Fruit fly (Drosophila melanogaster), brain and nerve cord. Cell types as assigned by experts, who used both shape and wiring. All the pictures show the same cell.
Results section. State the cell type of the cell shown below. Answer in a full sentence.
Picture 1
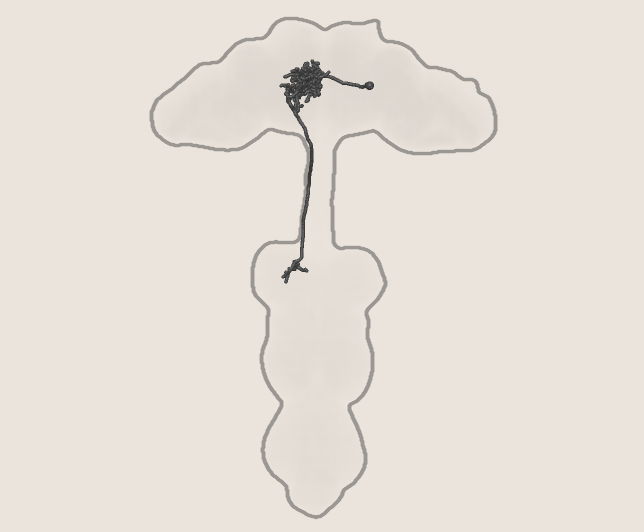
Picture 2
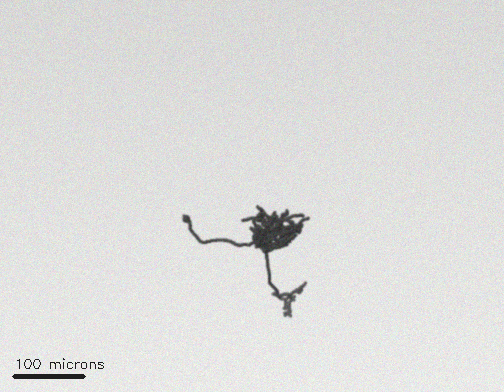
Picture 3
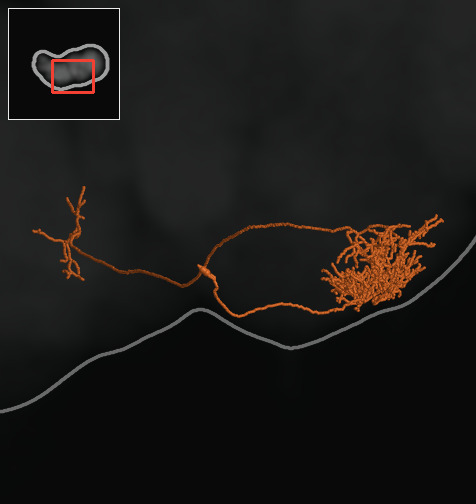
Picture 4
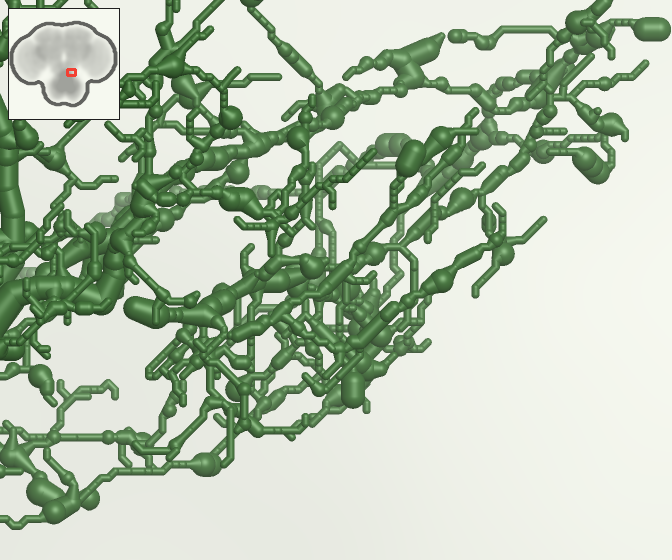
The cell type is DNge057.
